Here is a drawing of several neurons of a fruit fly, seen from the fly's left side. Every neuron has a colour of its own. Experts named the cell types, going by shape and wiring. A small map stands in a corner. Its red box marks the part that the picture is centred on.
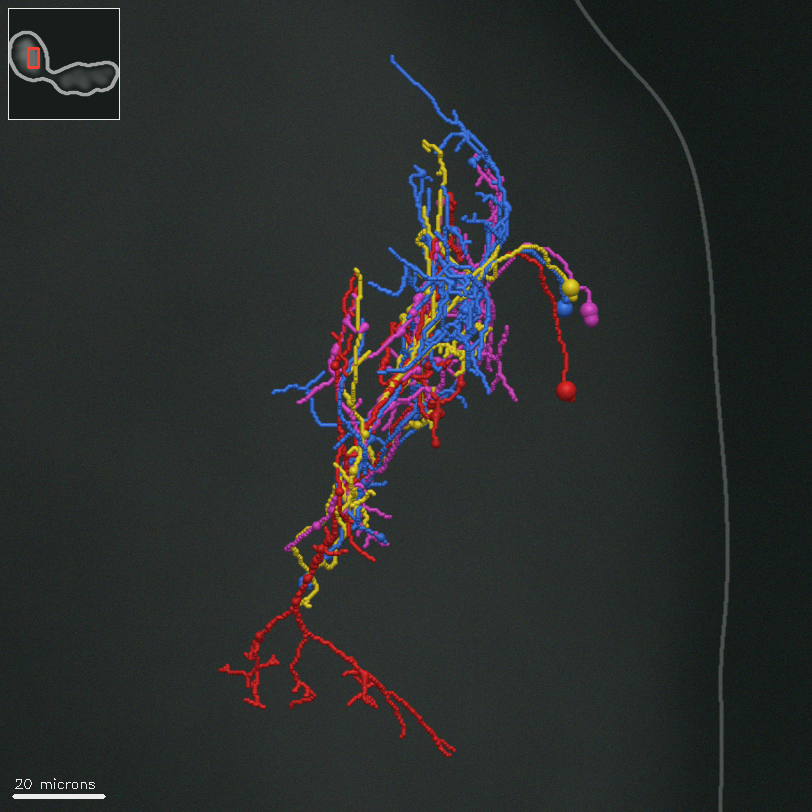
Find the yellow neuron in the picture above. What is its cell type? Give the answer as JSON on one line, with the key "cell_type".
{"cell_type": "CB2956"}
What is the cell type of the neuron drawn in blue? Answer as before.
{"cell_type": "PS246"}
